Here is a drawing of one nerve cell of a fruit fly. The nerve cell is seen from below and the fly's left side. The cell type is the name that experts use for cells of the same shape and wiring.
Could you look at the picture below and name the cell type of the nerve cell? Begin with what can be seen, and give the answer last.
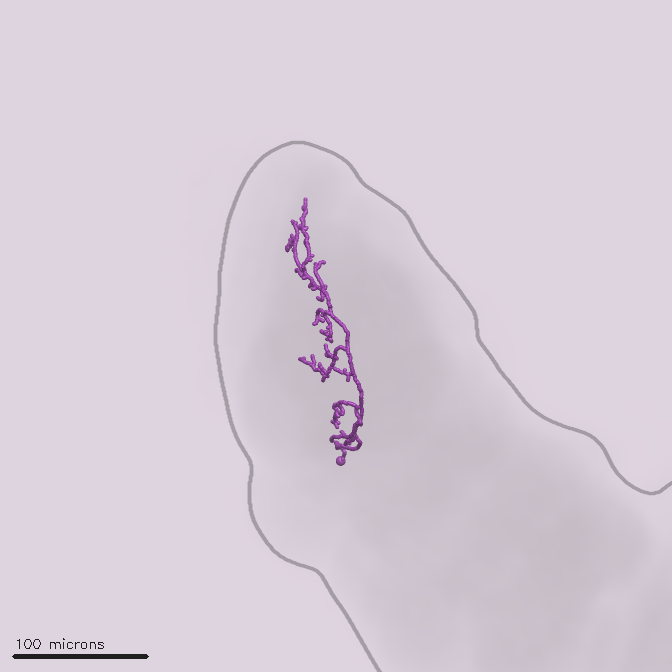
From top to bottom in the picture it spans about 200 microns. As drawn here it is more than twice as tall as it is wide. It is an optic-lobe intrinsic neuron. The cell type is Cm11c.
